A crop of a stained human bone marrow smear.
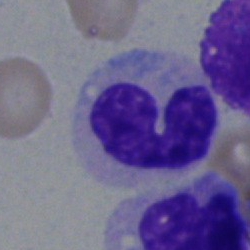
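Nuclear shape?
Bean or heart, from a deep notch cut into the upper side.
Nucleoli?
None visible.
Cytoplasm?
No distinct granules; one small clear spot upper left of the nucleus.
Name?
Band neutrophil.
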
